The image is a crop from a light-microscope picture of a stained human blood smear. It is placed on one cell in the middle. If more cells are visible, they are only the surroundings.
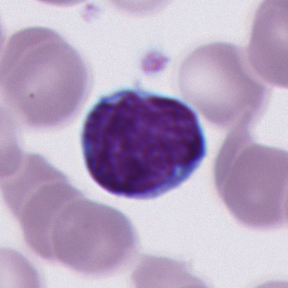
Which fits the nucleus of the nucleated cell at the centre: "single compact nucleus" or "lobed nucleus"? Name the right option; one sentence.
Round, oval or kidney-shaped, the nucleus of this cell is one compact undivided mass.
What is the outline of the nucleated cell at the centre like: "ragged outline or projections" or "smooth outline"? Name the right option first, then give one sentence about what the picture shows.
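Smooth outline. The cell outline is roughly round and smooth.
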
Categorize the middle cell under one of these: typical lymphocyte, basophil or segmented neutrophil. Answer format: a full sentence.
The cell that lies at the centre of the crop is a typical lymphocyte.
